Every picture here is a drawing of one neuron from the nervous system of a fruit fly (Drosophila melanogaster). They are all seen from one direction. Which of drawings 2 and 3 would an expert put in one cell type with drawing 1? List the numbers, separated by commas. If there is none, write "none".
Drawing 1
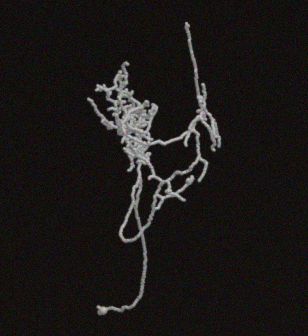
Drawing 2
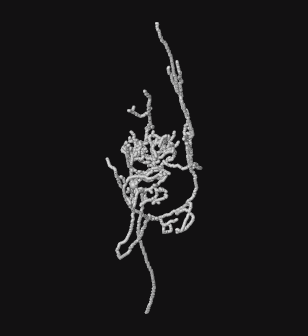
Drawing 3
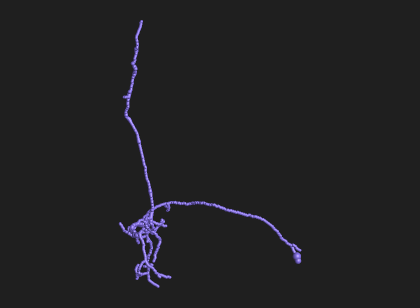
2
